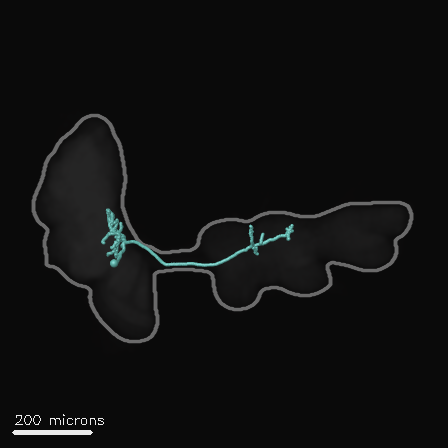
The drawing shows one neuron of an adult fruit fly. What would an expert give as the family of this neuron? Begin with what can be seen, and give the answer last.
It reaches both the brain and the nerve cord, passing through the neck. The cell body is on the left of the picture. By the scale bar it is about 500 microns wide in this view. This is a descending neuron. The family is hemilineage LB12.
